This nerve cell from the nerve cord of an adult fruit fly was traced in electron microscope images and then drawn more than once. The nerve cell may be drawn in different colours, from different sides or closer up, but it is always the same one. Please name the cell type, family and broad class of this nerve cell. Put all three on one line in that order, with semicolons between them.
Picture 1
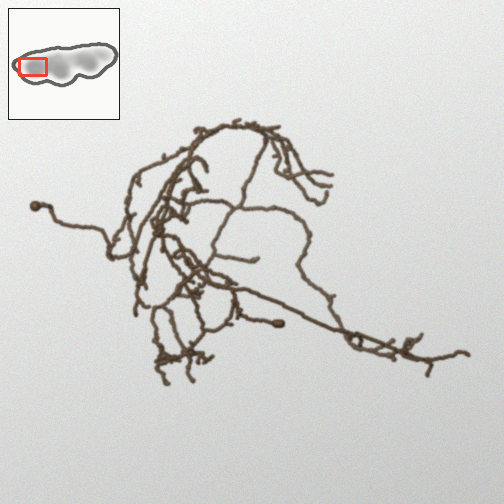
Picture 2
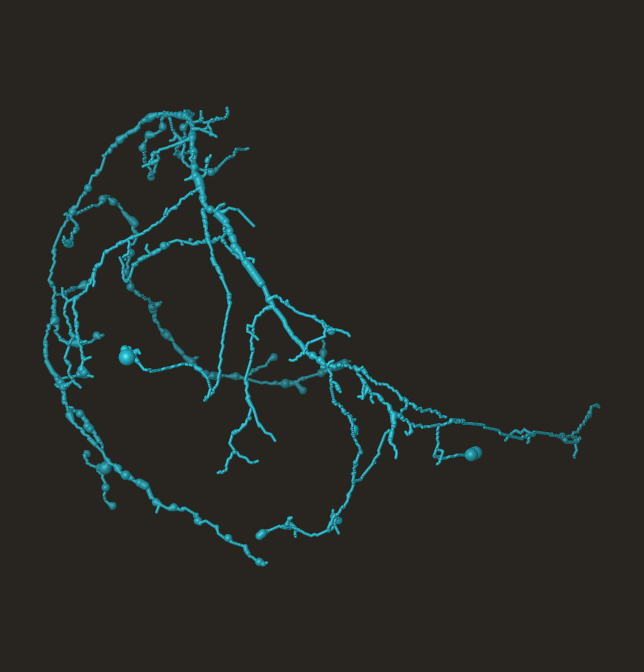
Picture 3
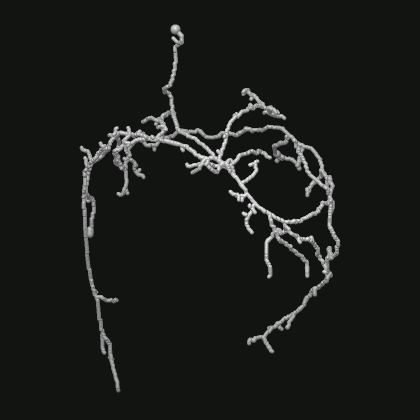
IN08A025; hemilineage 08A; nerve-cord intrinsic neuron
